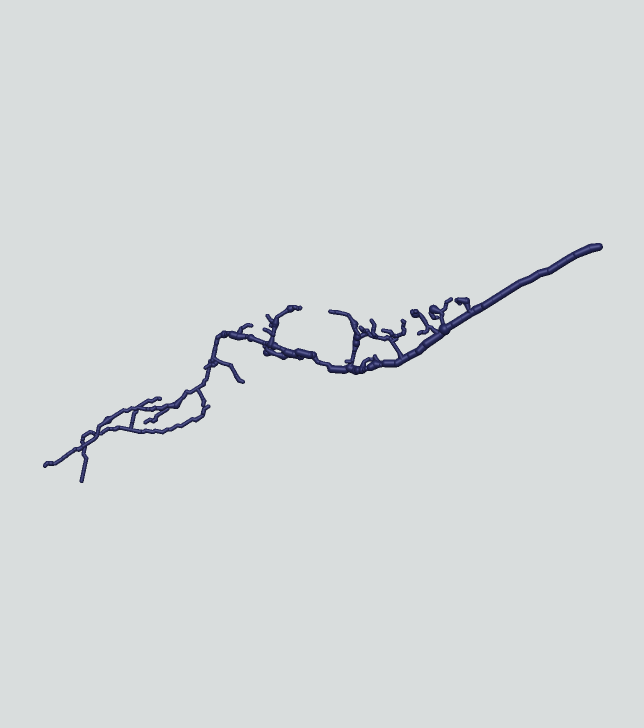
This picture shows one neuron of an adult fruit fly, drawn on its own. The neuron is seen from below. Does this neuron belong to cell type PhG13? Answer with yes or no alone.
no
